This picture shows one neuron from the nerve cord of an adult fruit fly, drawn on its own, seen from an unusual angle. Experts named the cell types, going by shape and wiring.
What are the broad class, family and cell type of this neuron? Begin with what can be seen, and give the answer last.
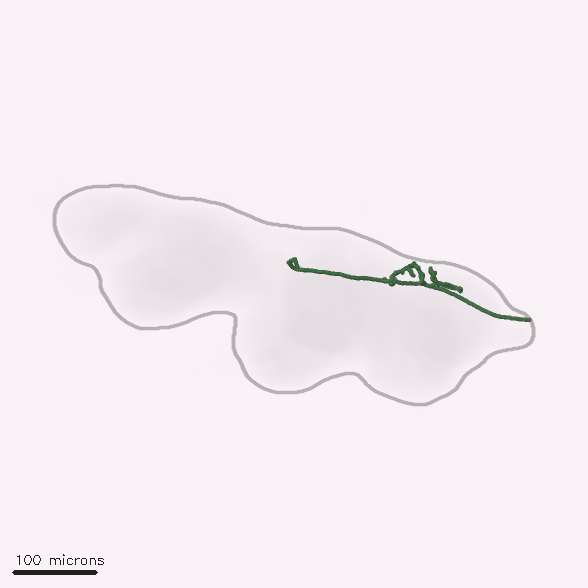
The drawing shows no cell body. By the scale bar it is about 300 microns wide in this view. Its broad class is descending neuron. Its family is hemilineage PSp2. Its cell type is DNp16_a.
